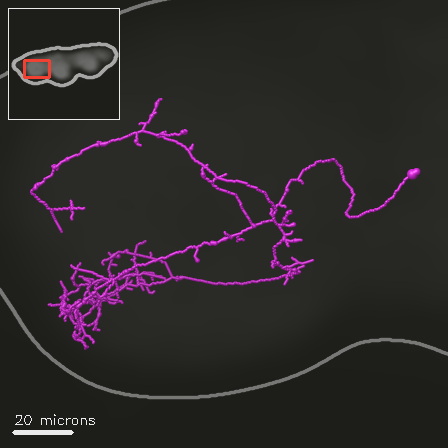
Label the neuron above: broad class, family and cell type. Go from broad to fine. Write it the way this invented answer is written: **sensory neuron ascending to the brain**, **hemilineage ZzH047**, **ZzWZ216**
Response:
**nerve-cord intrinsic neuron**, **hemilineage 03A**, **IN03A094**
